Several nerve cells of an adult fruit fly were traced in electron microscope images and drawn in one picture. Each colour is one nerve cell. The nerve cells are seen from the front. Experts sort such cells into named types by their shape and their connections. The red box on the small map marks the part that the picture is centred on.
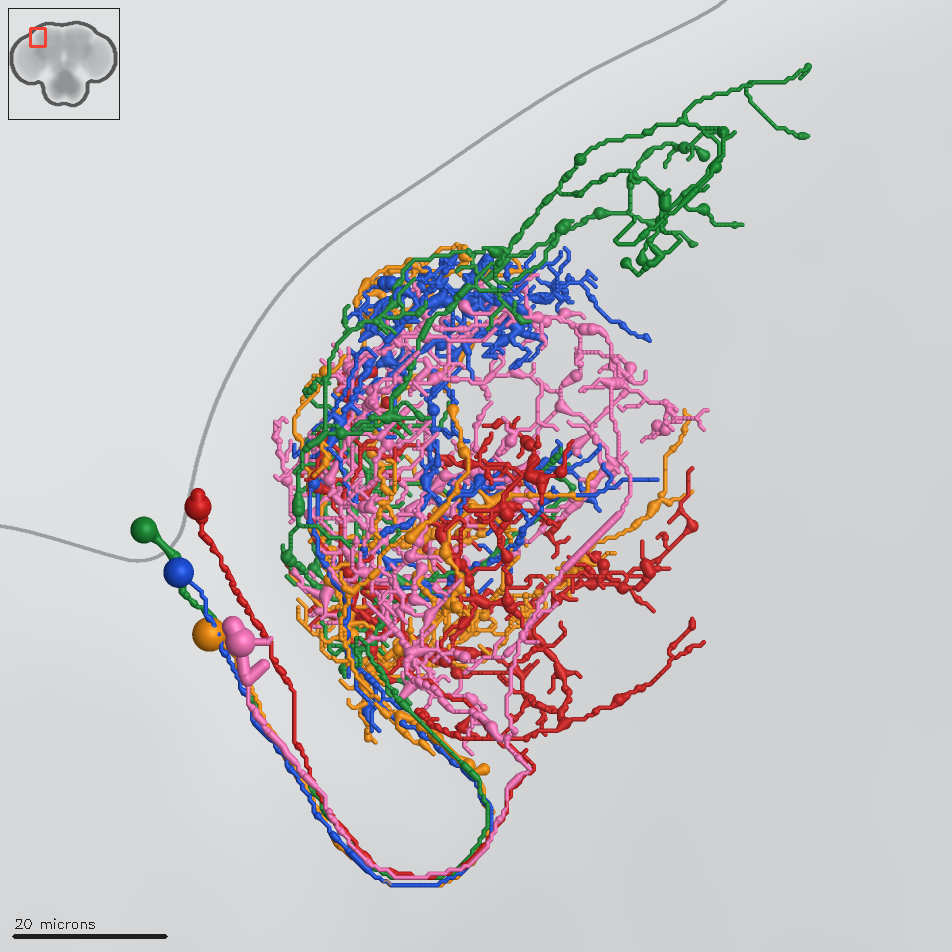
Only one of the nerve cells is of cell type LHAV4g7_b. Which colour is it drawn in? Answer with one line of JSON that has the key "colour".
{"colour": "blue"}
